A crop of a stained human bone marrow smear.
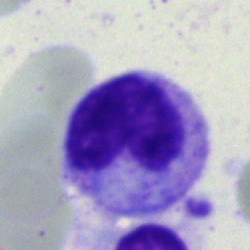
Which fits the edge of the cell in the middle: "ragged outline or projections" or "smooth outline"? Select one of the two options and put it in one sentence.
Neither ragged parts nor projections, blebs or tags mark the edge of the cell.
